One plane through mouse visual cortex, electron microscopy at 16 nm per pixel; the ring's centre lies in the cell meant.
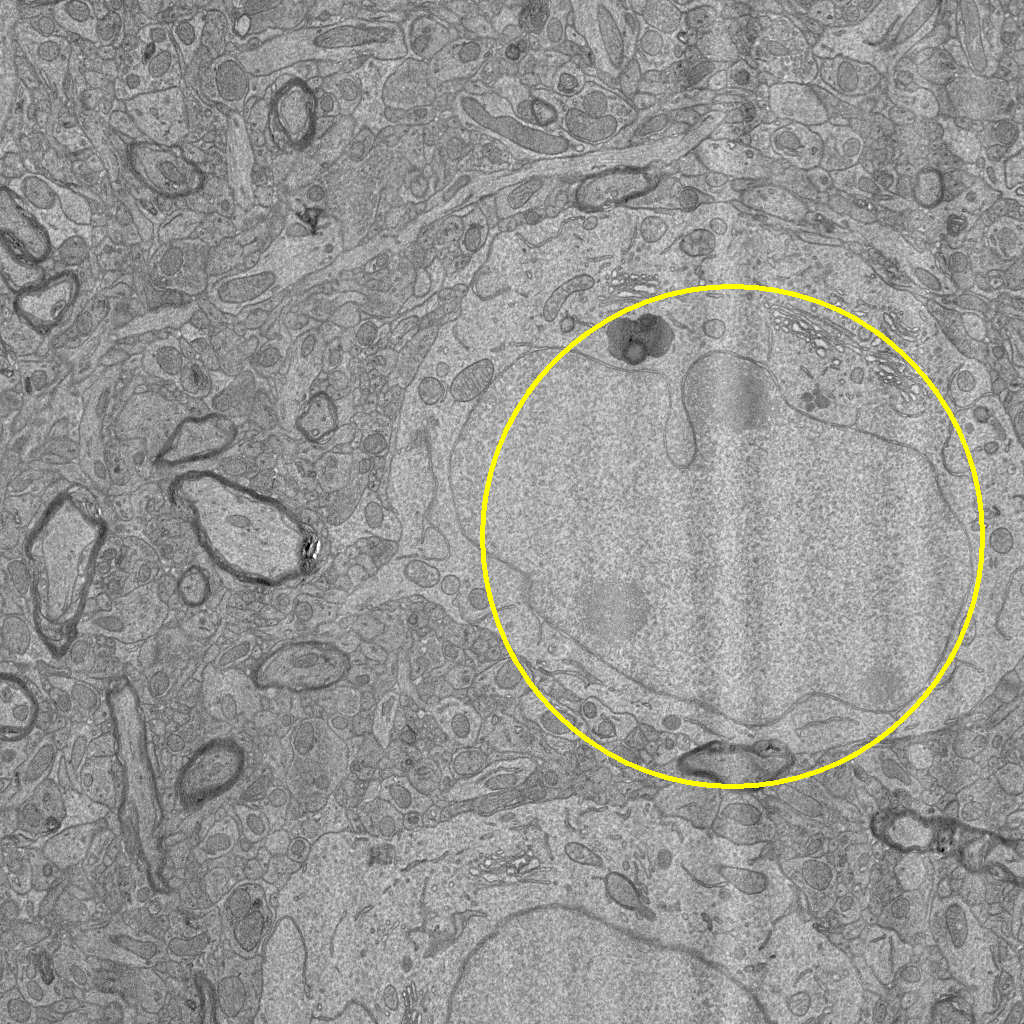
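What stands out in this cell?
Mostly the nucleus: at the top its envelope dips inward in one deep, narrow fold.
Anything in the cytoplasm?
Yes, a dark, lobed dense body sits above the left part of the nucleus, and a myelinated axon lies against the cell's bottom edge.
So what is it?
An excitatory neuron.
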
